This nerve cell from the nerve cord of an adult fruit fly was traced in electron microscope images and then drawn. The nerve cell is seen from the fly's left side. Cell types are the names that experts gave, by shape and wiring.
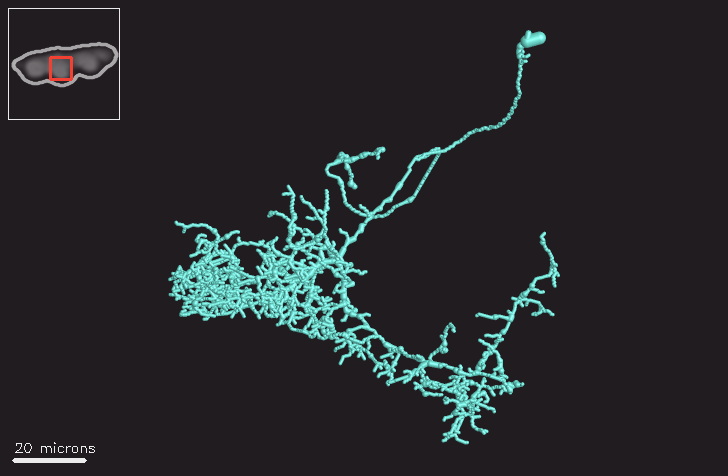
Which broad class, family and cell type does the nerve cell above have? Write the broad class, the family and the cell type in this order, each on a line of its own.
nerve-cord intrinsic neuron
hemilineage 23B
IN23B024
